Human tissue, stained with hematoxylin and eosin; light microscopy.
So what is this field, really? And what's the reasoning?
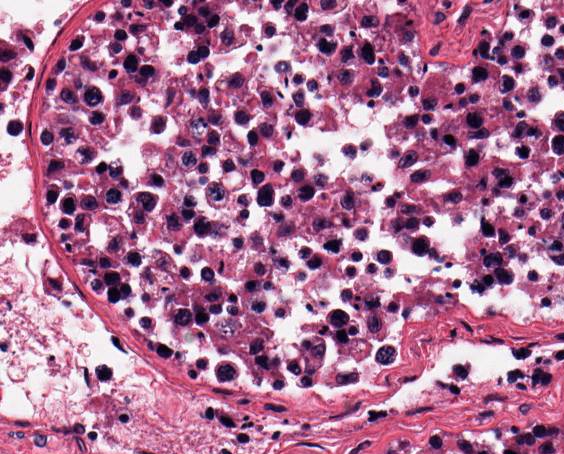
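A seminiferous tubule fills most of the field: one large rounded unit, bounded left and below by a curved band of pink wall.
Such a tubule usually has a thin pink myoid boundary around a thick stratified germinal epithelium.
Many cells are large, with round vesicular nuclei, distinct nucleoli and pink granular cytoplasm; numerous small, round, densely dark nuclei lie scattered among them. Cells fill the unit, with no central lumen or gland-like opening.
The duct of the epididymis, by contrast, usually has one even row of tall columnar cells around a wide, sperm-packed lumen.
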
